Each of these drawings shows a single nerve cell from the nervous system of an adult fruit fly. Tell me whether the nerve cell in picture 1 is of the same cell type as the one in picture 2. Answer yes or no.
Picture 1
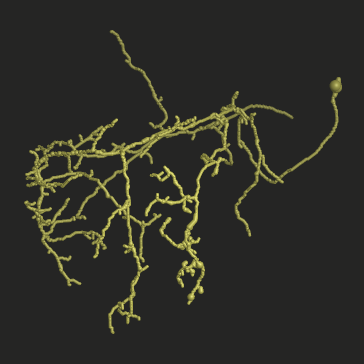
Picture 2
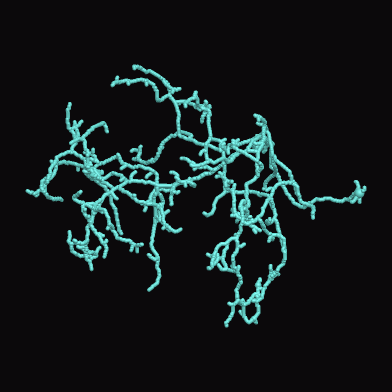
yes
